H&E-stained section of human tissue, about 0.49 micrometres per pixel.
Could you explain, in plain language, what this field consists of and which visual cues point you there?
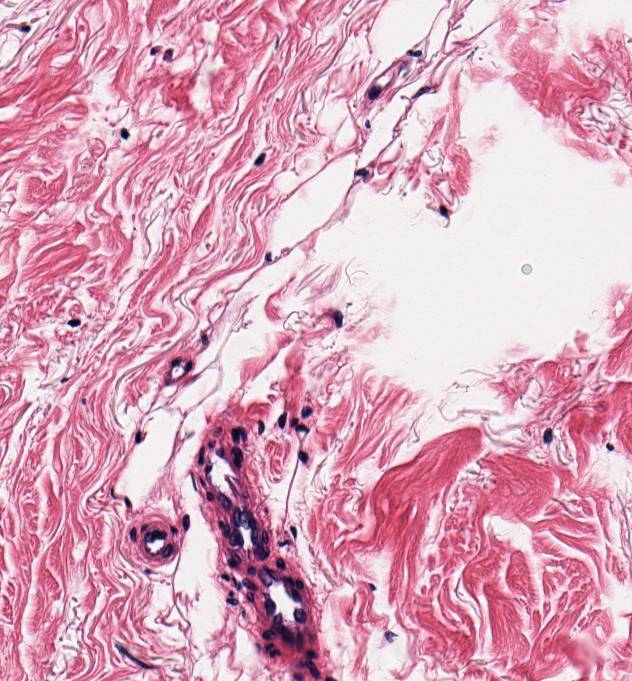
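The tissue is dermis.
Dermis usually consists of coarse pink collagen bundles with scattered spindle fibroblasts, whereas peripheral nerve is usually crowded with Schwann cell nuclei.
First, the matrix: almost the whole field is dense connective tissue of wavy, eosinophilic collagen bundles, in keeping with the pink collagen of dermis. Second, the nuclei: they are sparse and scattered, most of them small, dark and elongated like fibroblast nuclei, which matches sparse fibroblasts rather than a crowd of Schwann cell nuclei. Third, what is missing: there is no epithelium anywhere in the field, and no adipocytes are seen.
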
